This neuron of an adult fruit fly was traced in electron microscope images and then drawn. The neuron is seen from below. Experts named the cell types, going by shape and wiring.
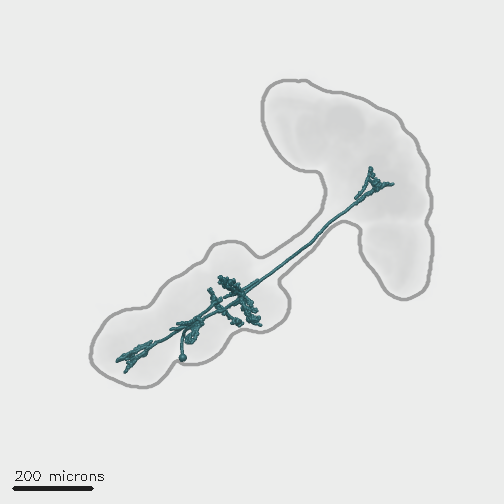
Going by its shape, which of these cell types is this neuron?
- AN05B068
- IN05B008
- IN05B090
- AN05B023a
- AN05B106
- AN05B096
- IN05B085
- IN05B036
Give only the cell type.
AN05B023a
